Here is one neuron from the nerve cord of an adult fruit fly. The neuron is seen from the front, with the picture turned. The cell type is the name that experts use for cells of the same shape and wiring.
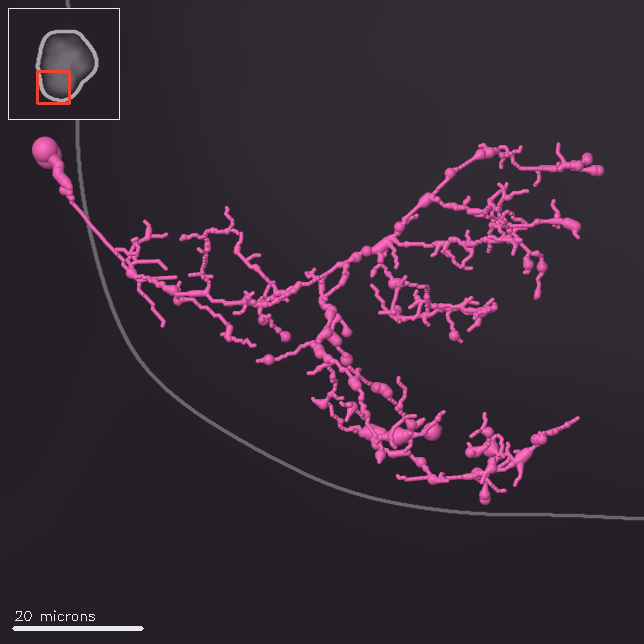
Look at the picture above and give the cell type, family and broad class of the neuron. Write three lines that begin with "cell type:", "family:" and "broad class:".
cell type: IN19A096
family: hemilineage 19A
broad class: nerve-cord intrinsic neuron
